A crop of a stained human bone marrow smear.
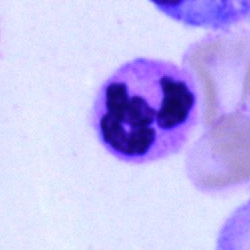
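Segmented neutrophil here: the cell has a round, smooth outline, and its nucleus is divided into several separate lobes. The chromatin is dark and coarsely clumped, while the cytoplasm is pale pink.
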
